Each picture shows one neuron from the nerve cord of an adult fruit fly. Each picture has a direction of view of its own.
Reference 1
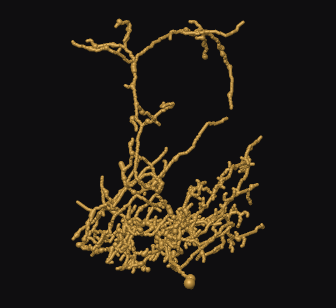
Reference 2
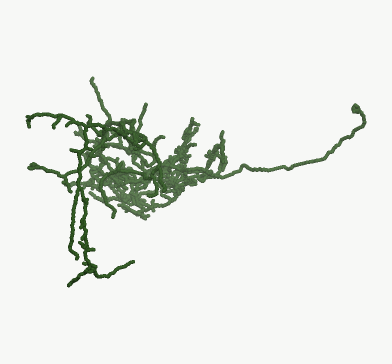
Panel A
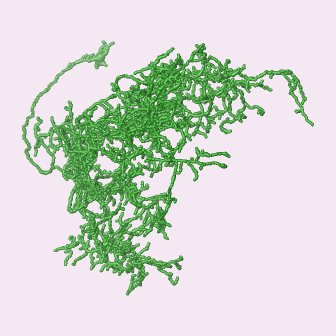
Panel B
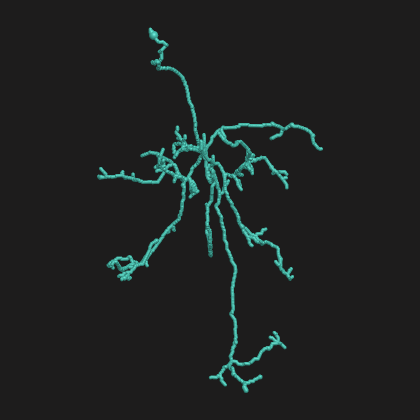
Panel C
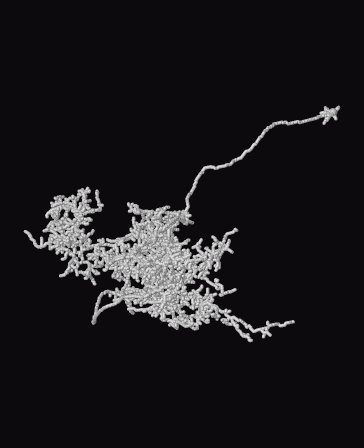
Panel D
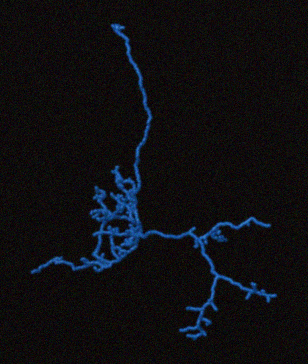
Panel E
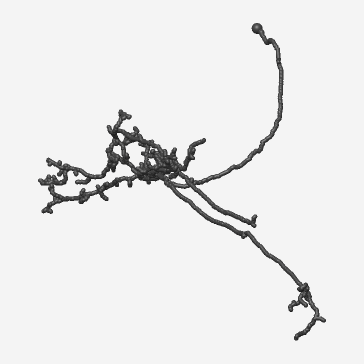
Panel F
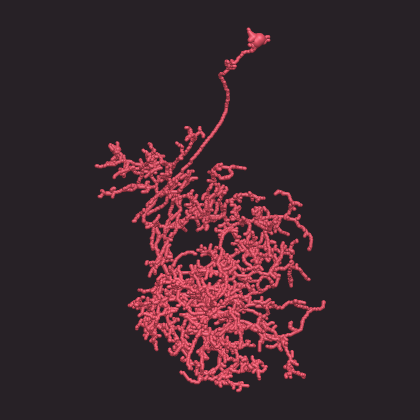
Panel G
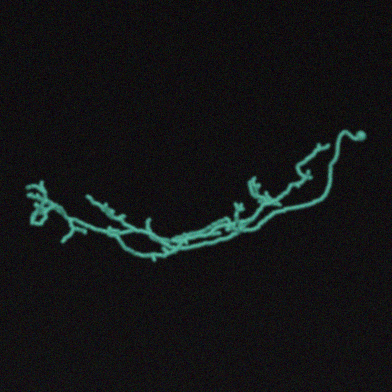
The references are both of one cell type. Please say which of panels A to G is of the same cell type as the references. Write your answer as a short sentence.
The neuron in panel D is of the same cell type.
